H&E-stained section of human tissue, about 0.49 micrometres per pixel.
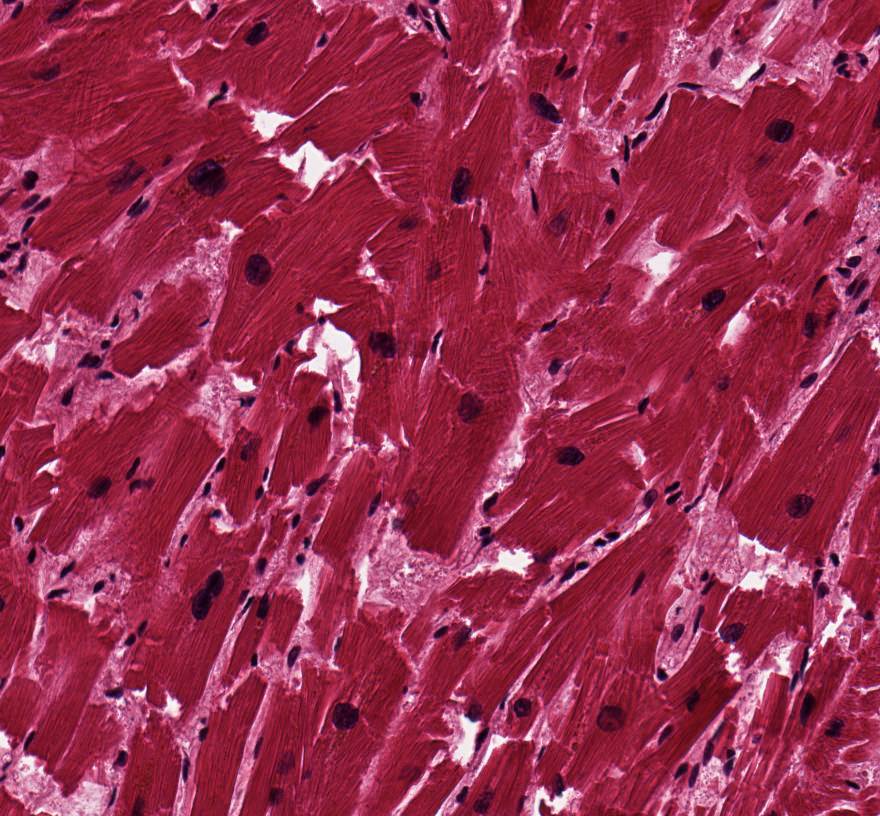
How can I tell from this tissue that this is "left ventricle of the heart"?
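This is tissue from the left ventricle of the heart.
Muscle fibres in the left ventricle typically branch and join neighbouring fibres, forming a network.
The fibres here fit that pattern: they branch and join their neighbours rather than lying as separate parallel strands. Their cytoplasm is deep red, with fine lines along the fibres' length. Small, dark, elongated nuclei lie in the narrow spaces between fibres, and the tissue there is scant, pale pink and loose.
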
